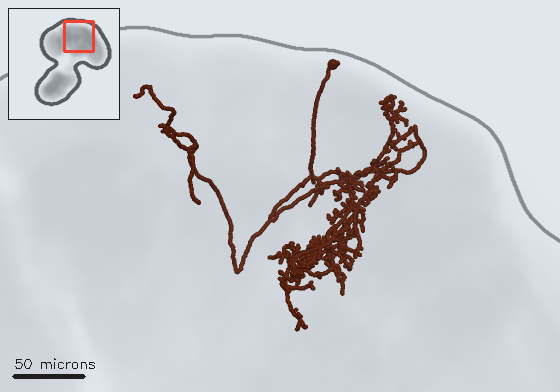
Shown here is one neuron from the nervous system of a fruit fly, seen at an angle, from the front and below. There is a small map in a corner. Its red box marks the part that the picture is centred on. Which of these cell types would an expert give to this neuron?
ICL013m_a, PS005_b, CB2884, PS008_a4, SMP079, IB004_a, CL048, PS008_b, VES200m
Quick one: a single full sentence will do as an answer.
The cell type that fits this neuron is ICL013m_a.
